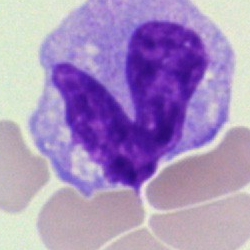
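Monocyte, the cell in the middle, with an irregular, slightly angular outline rather than a smoothly round one. Its nucleus is bent into a V shape, two elongated limbs joining at the bottom, and contains no visible nucleoli. Small pale clear areas lie in the cytoplasm at the lower left of the nucleus.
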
